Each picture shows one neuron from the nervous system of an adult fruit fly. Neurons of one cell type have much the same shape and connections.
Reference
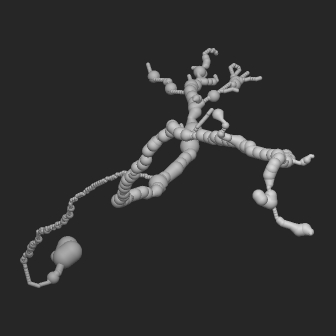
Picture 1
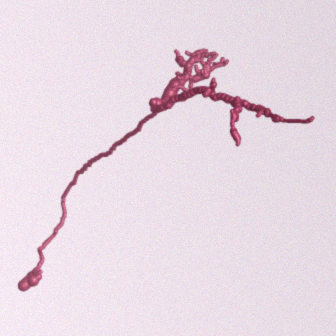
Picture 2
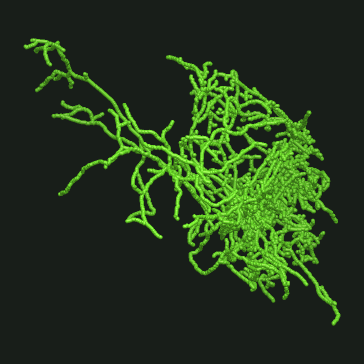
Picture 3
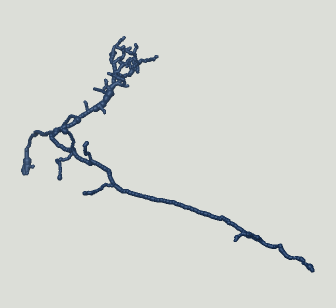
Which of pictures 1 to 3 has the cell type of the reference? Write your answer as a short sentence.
Picture 1 is of the same cell type.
